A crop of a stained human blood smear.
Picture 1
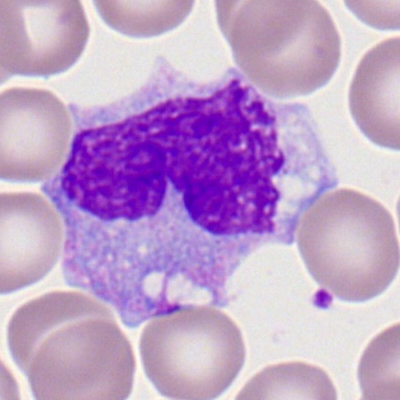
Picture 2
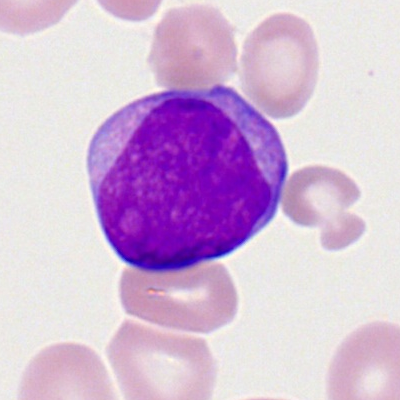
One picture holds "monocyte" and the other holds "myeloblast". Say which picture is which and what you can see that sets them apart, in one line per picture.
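In picture 1 we see a monocyte: Several clear vacuoles lie in the cytoplasm near the bottom edge of the cell.
In picture 2 we see a myeloblast: No vacuoles are seen in the cytoplasm.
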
